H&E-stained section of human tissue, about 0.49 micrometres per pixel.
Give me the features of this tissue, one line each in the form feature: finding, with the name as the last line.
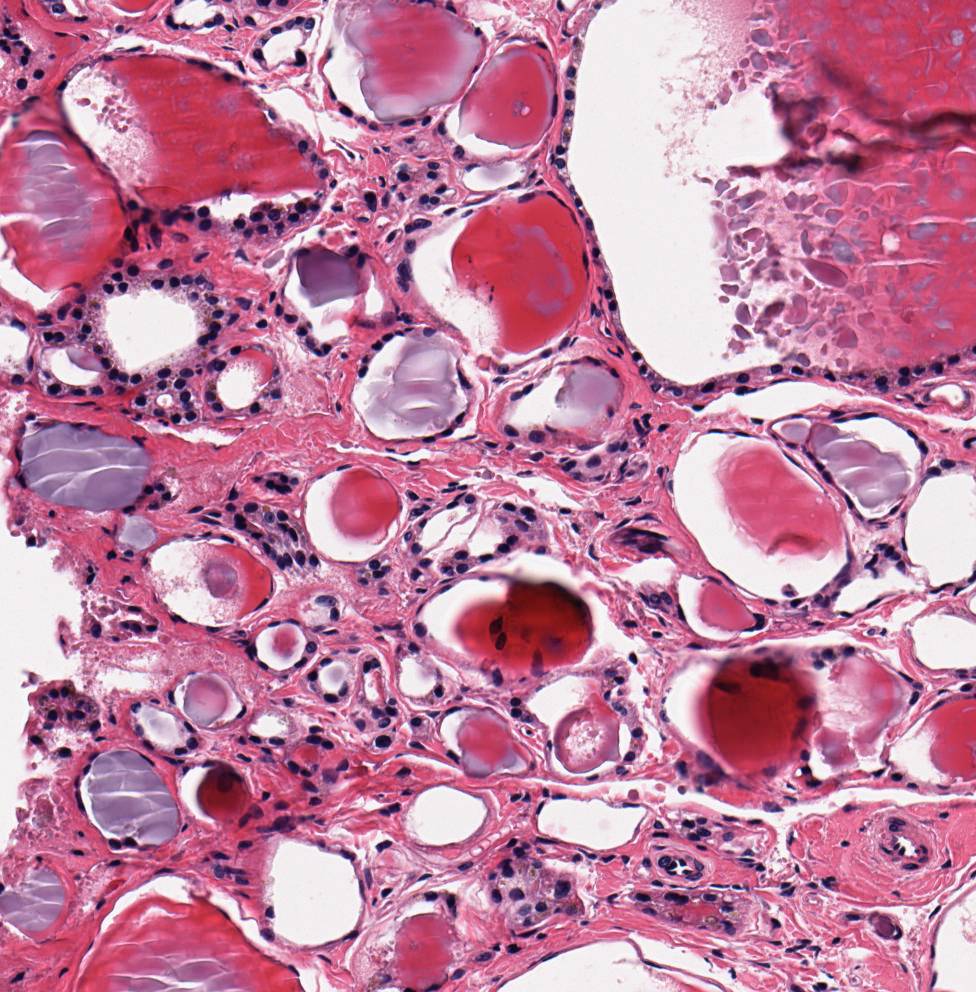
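Architecture: closed round to oval follicles of widely differing sizes in stroma, filling the field
Colloid: homogeneous, deep red to pale lavender-grey, varying between follicles
Lining: single layer of flattened to low cuboidal cells, small dark round nuclei
Septa: pink fibrous connective tissue with scattered spindle nuclei between follicles
Identity: thyroid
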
